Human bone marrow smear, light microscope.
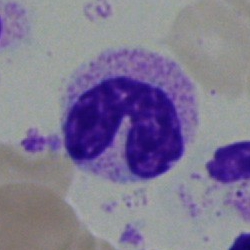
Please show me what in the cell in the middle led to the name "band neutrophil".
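The nucleus here is horseshoe-shaped, with its cleft opening toward the bottom of the picture.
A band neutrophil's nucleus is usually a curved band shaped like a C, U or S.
That horseshoe matches the U form, so the nucleus goes with a band neutrophil. Beyond that, the outline is roughly round, the chromatin is dark purple and coarsely clumped, and fine lilac granules are scattered throughout the cytoplasm.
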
